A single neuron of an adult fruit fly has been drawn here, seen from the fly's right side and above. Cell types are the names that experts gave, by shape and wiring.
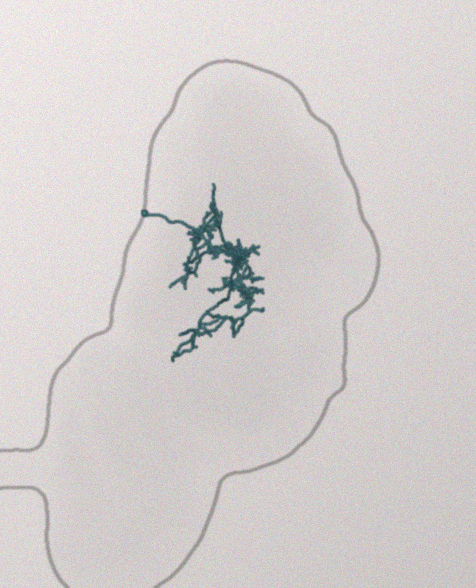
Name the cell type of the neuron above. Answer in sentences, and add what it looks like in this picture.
Its cell type is WED127. This is a central-brain intrinsic neuron. As drawn here it is taller than it is wide.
